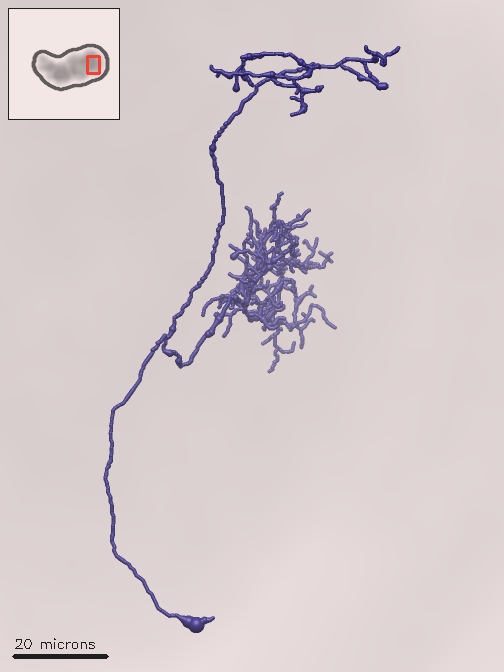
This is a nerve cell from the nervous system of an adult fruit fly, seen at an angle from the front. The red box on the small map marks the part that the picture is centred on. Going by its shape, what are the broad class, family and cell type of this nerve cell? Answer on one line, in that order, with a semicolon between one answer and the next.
visual projection neuron; LC; LC15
